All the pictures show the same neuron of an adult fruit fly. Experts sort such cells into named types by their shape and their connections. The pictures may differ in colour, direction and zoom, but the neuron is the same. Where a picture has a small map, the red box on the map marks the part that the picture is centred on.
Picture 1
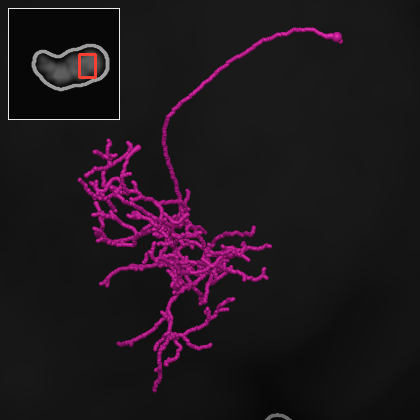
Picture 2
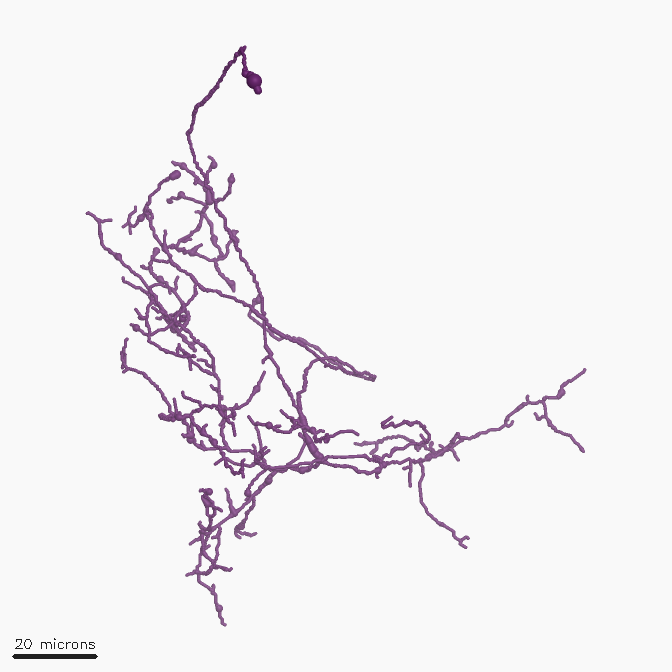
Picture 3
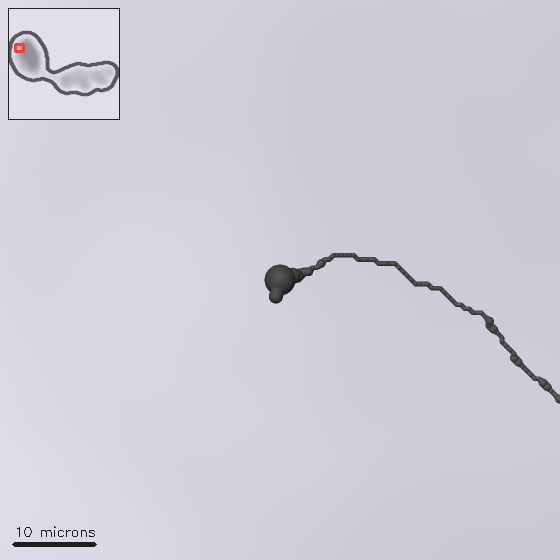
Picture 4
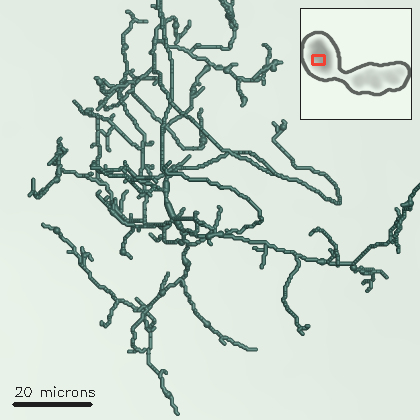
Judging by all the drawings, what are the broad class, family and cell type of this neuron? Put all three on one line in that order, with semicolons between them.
central-brain intrinsic neuron; hemilineage WEDd1; SAD009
